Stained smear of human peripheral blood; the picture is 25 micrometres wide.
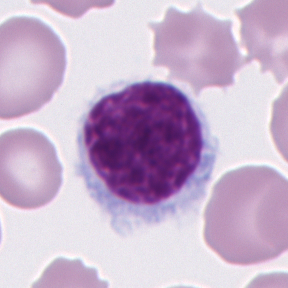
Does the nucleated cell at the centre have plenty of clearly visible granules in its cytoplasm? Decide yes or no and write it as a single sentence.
No, there are no visible granules in its cytoplasm.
